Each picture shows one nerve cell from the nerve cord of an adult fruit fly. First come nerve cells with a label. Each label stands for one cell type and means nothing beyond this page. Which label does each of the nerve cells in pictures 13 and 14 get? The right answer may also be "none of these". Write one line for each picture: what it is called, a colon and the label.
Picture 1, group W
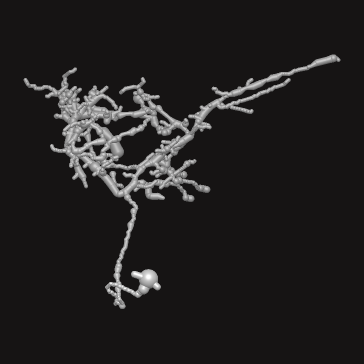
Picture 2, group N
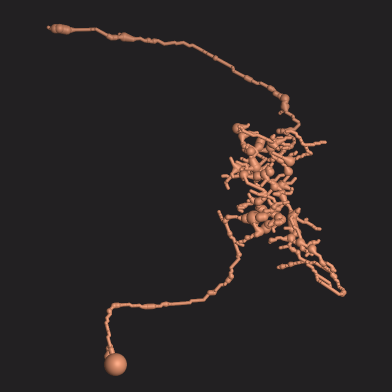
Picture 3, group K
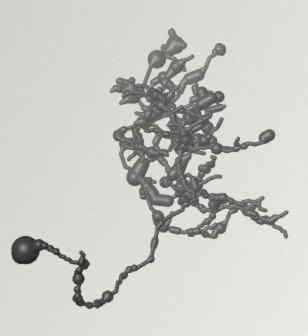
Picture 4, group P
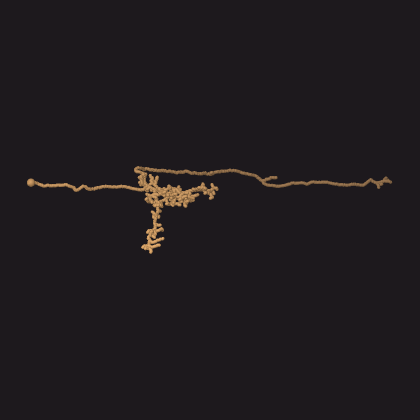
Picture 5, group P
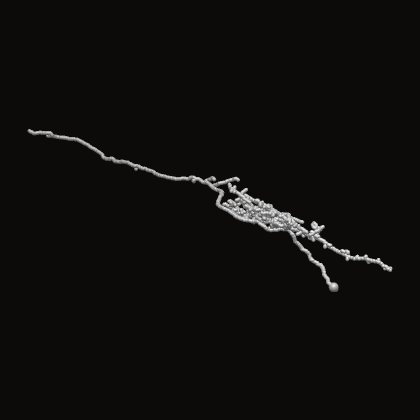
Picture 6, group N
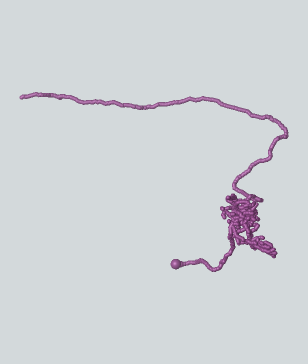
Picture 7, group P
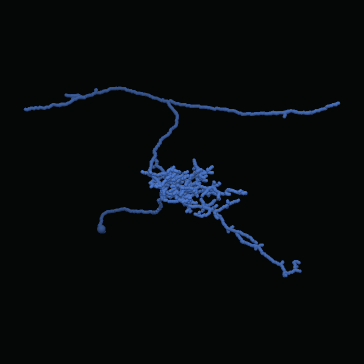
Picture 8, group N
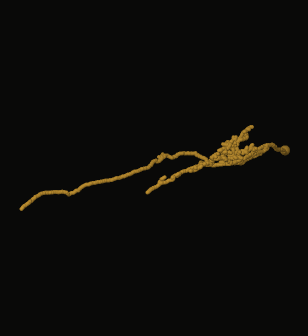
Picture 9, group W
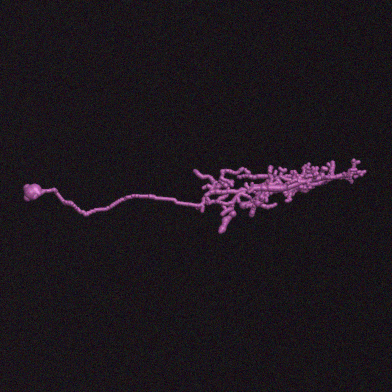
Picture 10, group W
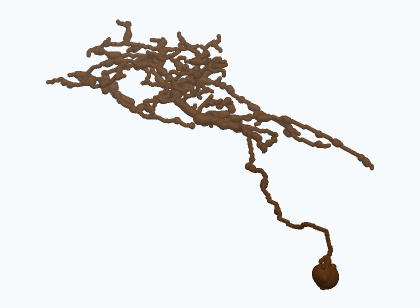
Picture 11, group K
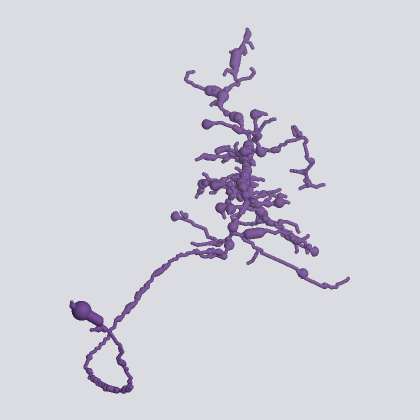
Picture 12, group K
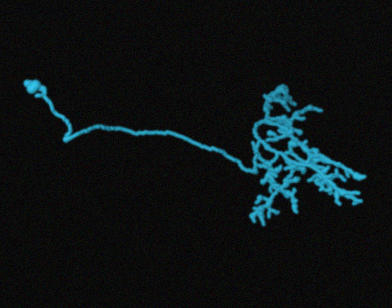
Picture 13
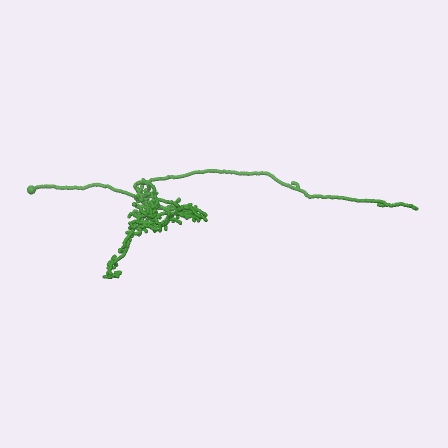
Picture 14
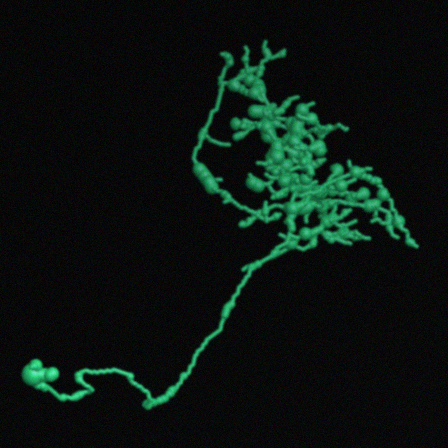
13: group P
14: group K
